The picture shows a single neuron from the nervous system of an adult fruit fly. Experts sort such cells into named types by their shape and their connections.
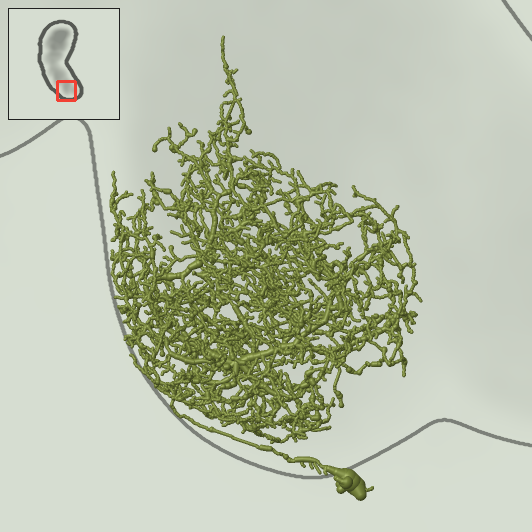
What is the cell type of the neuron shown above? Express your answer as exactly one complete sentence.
Within the cell type IN13A003 sits this neuron.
